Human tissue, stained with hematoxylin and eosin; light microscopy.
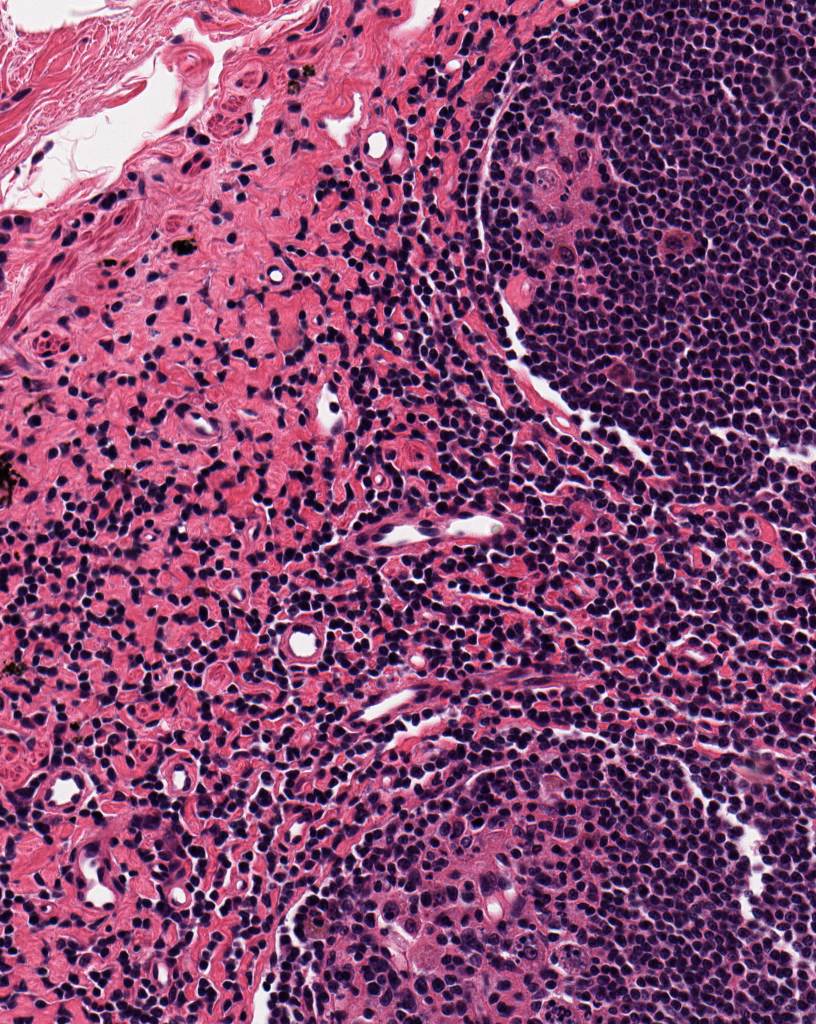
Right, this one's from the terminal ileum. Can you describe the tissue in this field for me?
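Two dense, dark-staining lymphoid follicles lie at upper and lower right; the left side is looser and pinker. Most cells are small lymphocytes with round, dark nuclei and scant cytoplasm. The upper right follicle also holds a few larger cells with pale pink cytoplasm. Black-brown pigment clumps lie in the pink stroma at the left edge.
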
